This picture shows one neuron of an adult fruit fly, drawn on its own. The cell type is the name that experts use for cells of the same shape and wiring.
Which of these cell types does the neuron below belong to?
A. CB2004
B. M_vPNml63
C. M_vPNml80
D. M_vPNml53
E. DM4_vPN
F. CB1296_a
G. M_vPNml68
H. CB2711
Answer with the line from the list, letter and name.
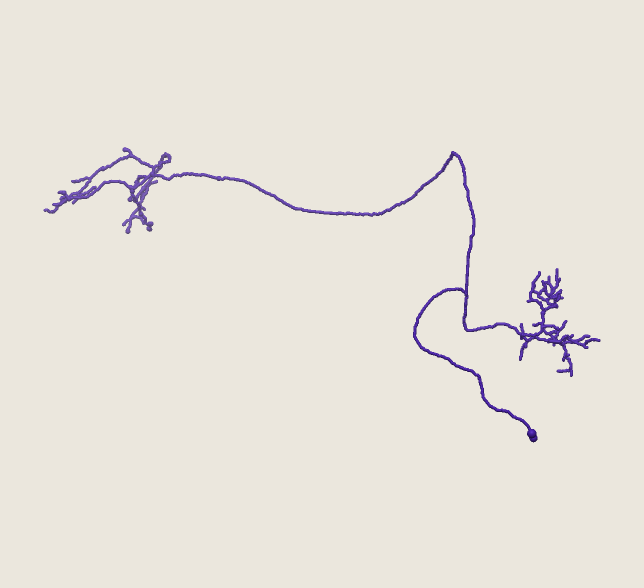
C. M_vPNml80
